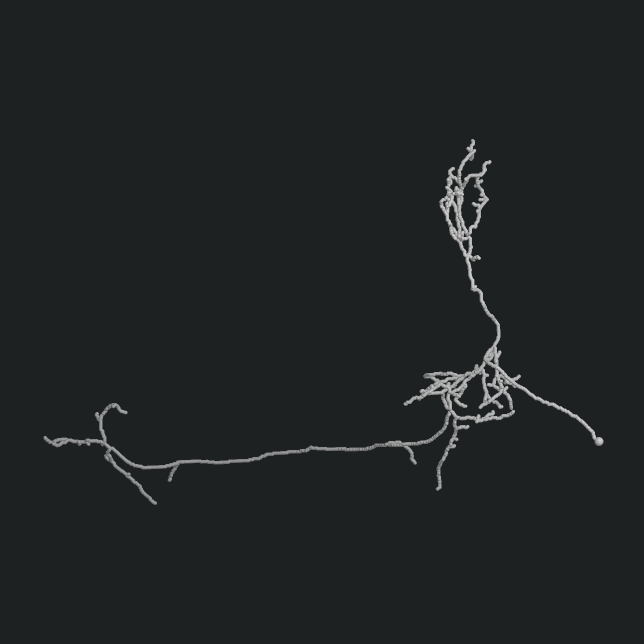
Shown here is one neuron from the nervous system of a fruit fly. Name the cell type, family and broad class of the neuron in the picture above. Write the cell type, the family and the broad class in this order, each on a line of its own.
LoVP17
hemilineage VPNp&v1_posterior
visual projection neuron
